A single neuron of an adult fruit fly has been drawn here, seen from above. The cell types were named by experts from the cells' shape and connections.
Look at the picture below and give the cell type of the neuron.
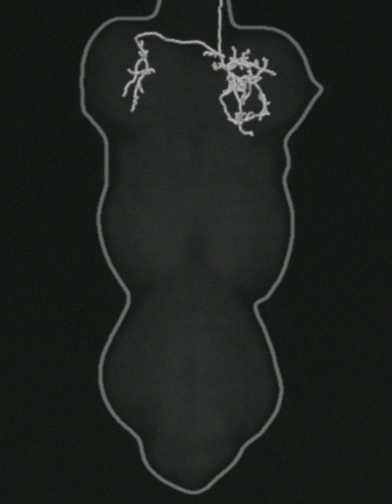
IN01A052_a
